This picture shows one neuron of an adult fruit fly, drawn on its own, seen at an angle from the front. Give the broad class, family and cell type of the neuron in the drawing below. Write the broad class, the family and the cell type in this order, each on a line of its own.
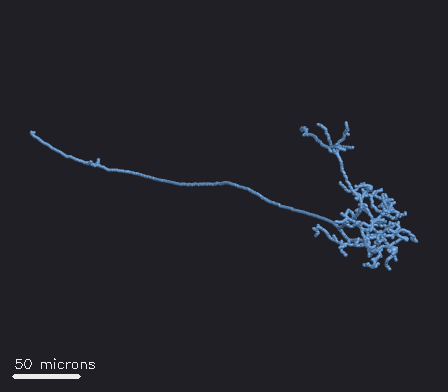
central-brain intrinsic neuron
hemilineage VLPl&d1_lateral
AVLP279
